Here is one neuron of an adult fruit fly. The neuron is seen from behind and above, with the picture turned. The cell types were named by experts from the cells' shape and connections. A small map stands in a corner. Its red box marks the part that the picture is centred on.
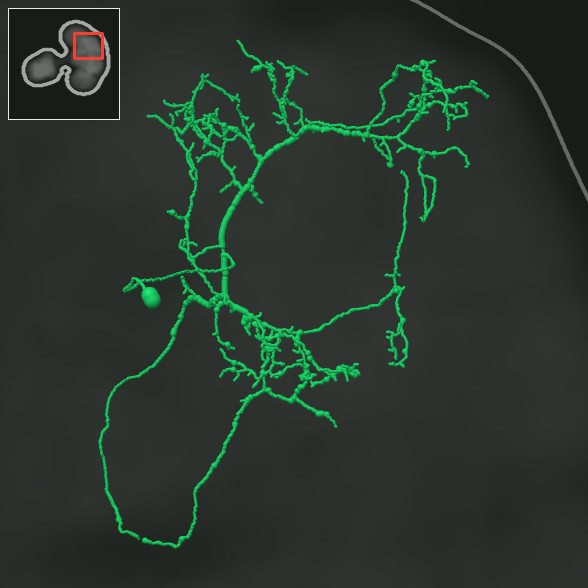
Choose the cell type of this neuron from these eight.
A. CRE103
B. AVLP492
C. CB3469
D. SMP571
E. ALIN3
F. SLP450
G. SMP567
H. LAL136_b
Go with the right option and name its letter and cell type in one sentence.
Being of cell type AVLP492, the neuron matches option B.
